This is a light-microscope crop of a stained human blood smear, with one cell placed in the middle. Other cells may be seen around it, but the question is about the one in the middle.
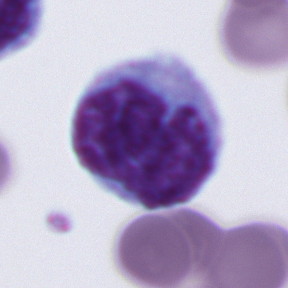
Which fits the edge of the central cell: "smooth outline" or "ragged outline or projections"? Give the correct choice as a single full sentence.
Along its outline, the cell is smooth, with no projections.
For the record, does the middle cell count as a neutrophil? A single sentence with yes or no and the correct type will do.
No, it is a monocyte and not a neutrophil that occupies the middle of the crop.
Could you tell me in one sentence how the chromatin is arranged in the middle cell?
Take a look at the chromatin, which is coarsely clumped.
